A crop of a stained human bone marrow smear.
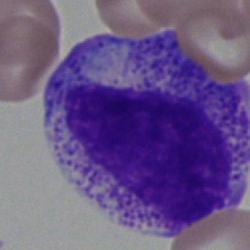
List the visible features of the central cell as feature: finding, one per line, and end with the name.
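Edge: smooth, without surface projections
Nucleus: low in the cell, with a wider band of cytoplasm above than below
Cytoplasm: pale bluish-grey background
Granules: many, dark purple, scattered through the cytoplasm
Name: myelocyte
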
